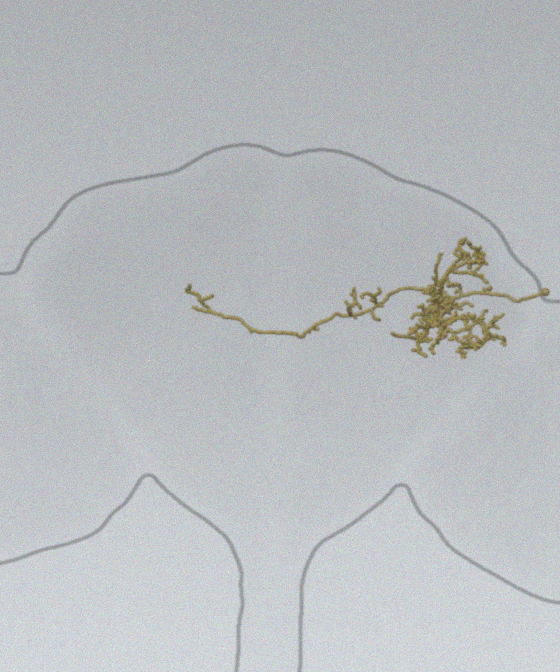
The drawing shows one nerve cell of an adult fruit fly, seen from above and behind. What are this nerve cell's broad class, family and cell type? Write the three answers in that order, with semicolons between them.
central-brain intrinsic neuron; hemilineage VLPl2_medial; AVLP189_a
